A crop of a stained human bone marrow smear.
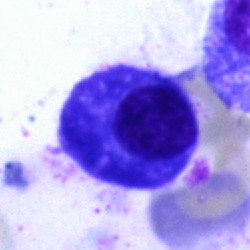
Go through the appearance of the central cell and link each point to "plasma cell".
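In this plasma cell, the nucleus lies off-centre, toward the right side of the cell.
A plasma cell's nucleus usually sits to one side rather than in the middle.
The cytoplasm is deep blue.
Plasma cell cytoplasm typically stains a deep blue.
The cytoplasm is also abundant, forming a wide band on the left of the nucleus. The chromatin is dense and dark purple.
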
